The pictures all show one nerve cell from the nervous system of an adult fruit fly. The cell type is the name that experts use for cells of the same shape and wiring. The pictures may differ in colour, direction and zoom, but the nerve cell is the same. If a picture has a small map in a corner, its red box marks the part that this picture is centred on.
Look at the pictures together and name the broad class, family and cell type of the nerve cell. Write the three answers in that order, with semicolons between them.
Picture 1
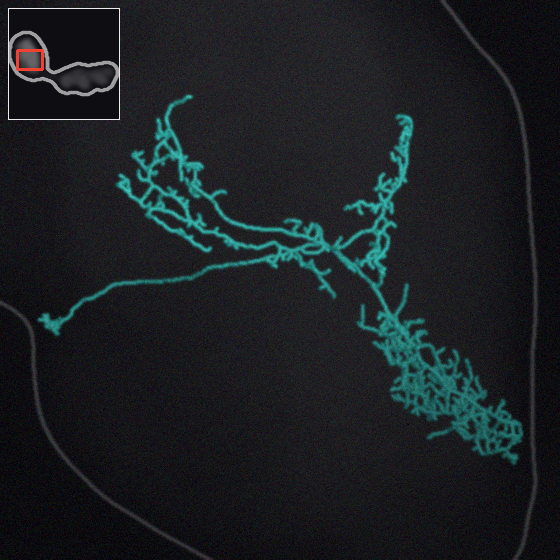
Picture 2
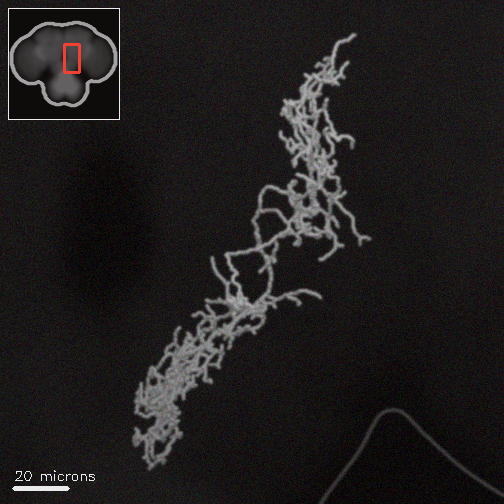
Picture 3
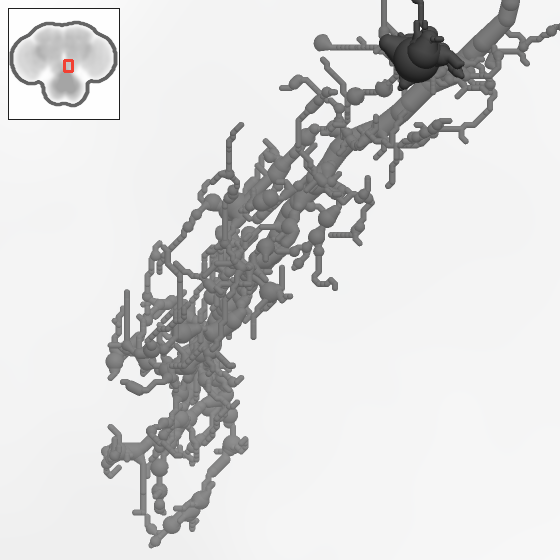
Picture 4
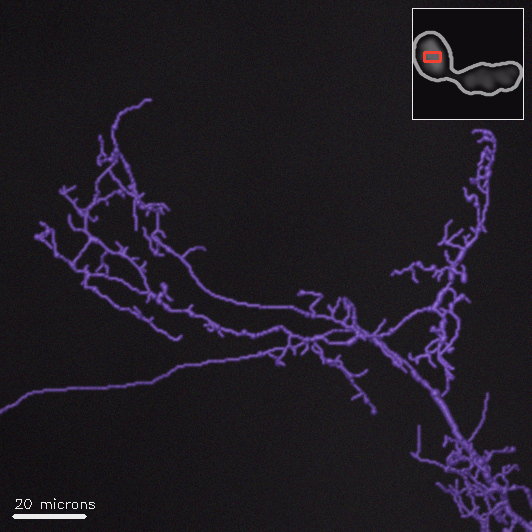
central-brain intrinsic neuron; hemilineage LALv1_ventral; CB0675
